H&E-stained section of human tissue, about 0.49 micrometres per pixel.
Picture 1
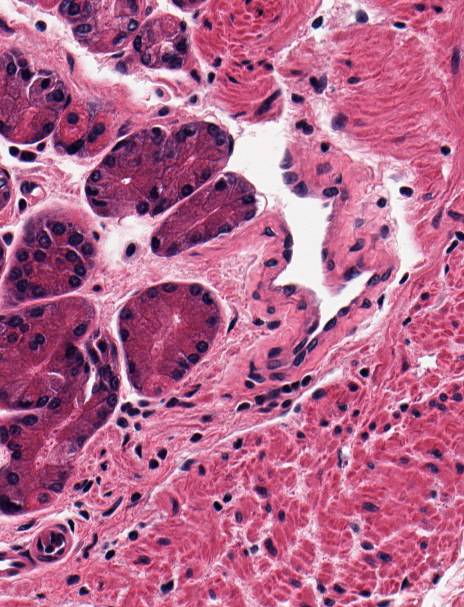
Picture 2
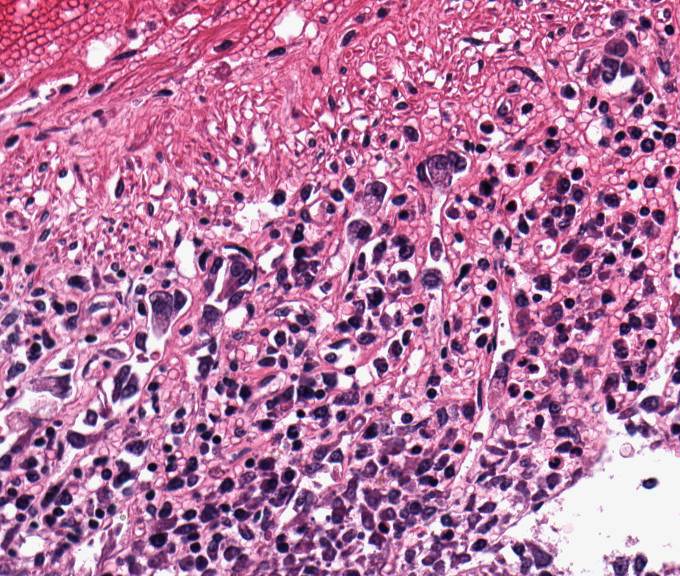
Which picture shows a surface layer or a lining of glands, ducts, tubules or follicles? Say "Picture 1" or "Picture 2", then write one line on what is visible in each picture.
Picture 1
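Picture 1: An irregular, branching empty space in the upper middle of the field is lined by a single layer of low cells.
Picture 2: No glands or epithelial lining are present anywhere in the field.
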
